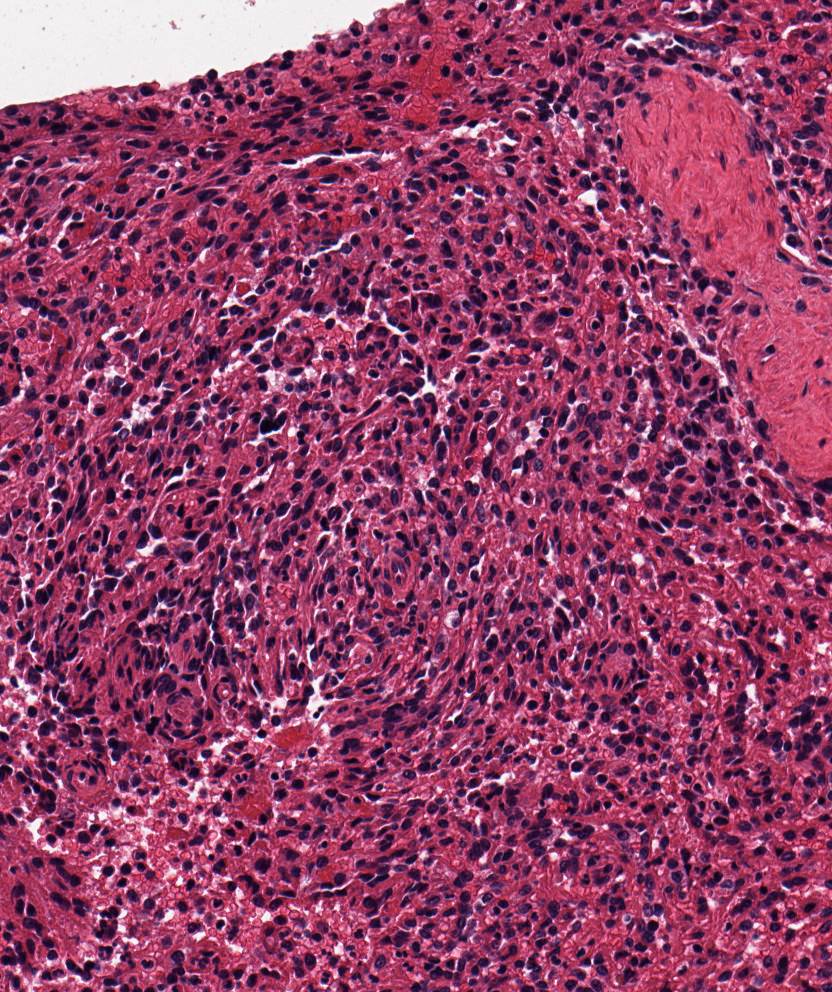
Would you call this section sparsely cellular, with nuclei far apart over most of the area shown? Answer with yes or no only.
No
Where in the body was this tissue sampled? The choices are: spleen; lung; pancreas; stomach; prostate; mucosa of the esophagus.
spleen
